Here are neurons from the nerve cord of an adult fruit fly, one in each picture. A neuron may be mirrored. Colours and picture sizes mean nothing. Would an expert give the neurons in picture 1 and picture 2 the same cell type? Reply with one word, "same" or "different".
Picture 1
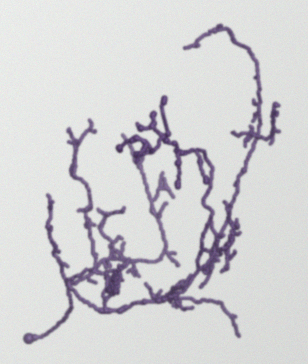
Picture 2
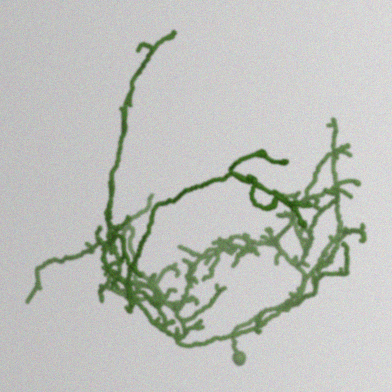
same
